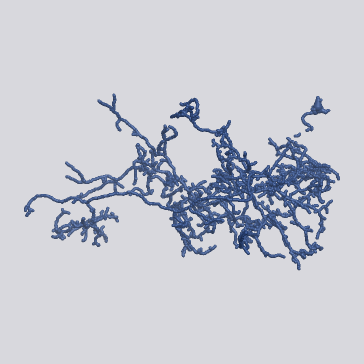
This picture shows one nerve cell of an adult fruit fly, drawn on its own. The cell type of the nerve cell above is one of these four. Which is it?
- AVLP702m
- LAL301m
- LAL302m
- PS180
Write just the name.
PS180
